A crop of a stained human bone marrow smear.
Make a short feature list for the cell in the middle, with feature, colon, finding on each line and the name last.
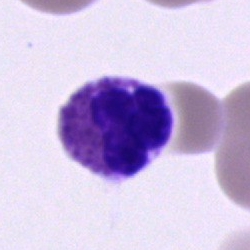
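Where the nucleus lies: toward the right side, I'd say
Chromatin: dense and dark purple
Nucleoli: none that I can see
Cytoplasm: purple-violet, mostly on the left side
Name: eosinophil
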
